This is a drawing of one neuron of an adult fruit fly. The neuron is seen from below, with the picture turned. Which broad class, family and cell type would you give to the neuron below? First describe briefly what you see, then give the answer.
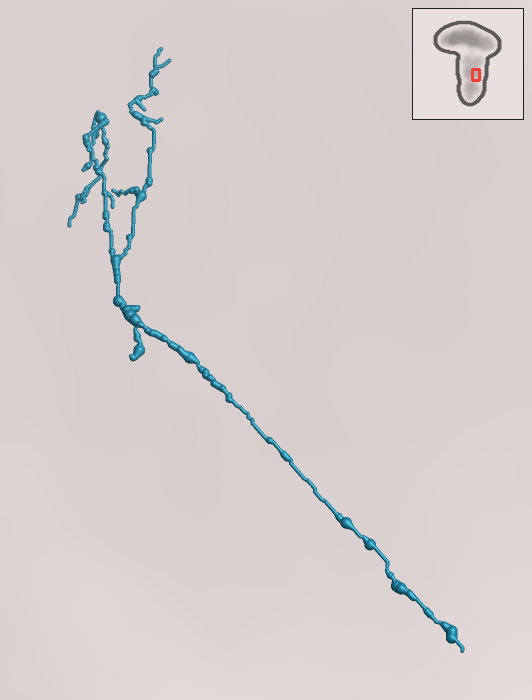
The drawing shows no cell body. It has a dozen or fewer branch ends. Its broad class is sensory neuron entering the nerve cord. Its family is called class gustatory. The cell type is LgLG1a.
